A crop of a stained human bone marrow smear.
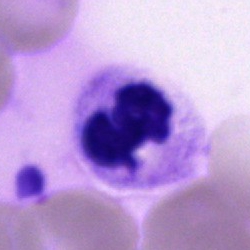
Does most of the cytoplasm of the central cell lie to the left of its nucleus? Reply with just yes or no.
No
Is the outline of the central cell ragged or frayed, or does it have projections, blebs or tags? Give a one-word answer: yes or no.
No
